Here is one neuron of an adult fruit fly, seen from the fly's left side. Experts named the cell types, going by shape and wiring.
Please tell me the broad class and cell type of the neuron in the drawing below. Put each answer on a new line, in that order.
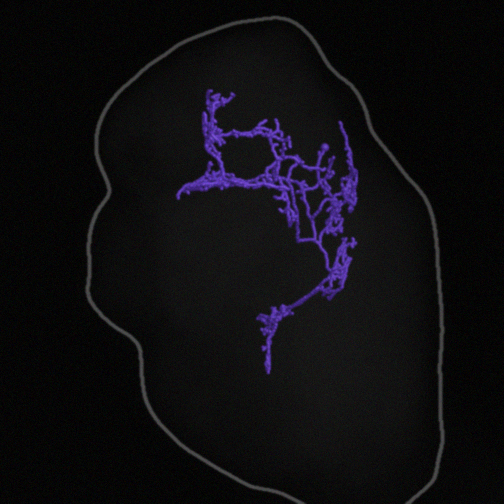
central-brain intrinsic neuron
aMe15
